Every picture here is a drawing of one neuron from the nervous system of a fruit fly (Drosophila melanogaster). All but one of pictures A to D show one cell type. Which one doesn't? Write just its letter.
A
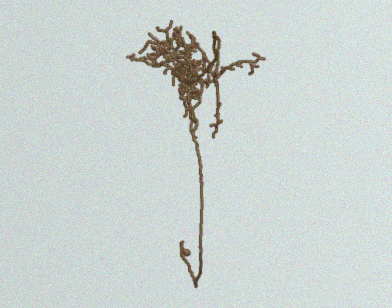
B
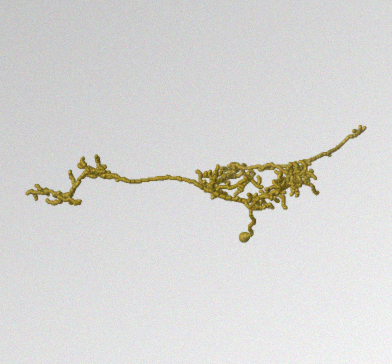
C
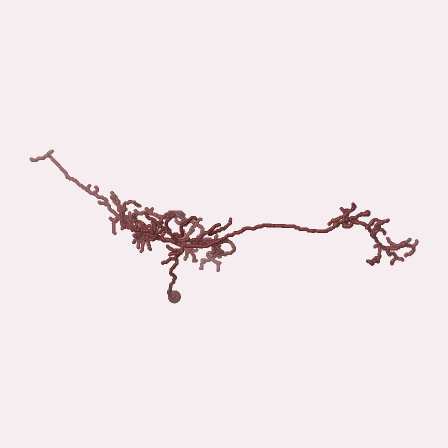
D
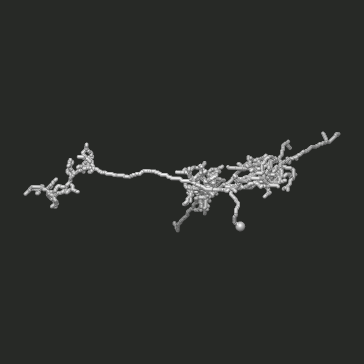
A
